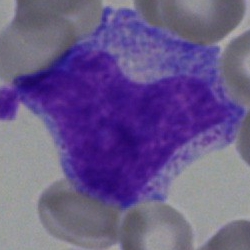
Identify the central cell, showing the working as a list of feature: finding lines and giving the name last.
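Nuclear outline: irregular and uneven
Nuclear staining: deep purple throughout
Cytoplasm distribution: widest above the nucleus, at the top of the cell
Granules: fine, purple, scattered through the cytoplasm
Cell type: myelocyte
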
